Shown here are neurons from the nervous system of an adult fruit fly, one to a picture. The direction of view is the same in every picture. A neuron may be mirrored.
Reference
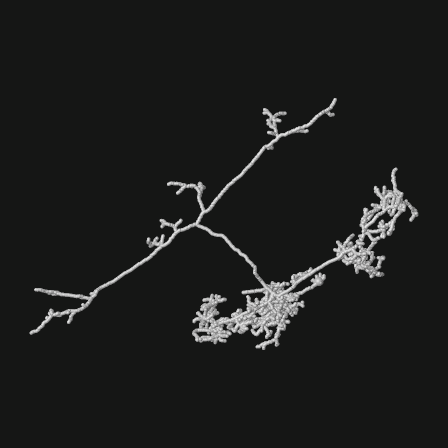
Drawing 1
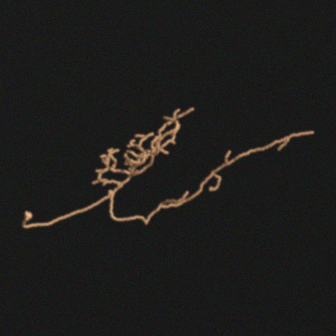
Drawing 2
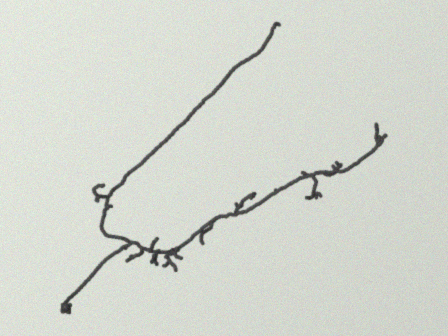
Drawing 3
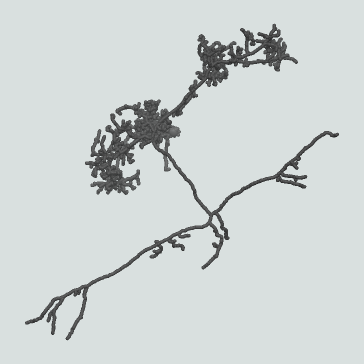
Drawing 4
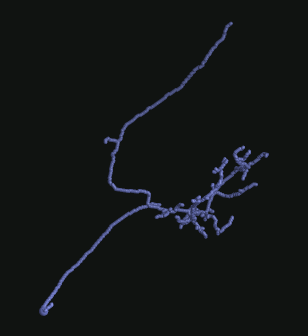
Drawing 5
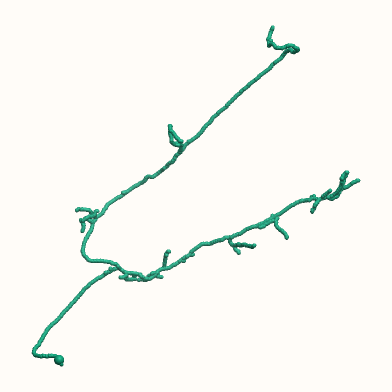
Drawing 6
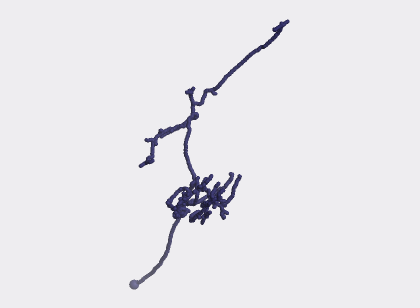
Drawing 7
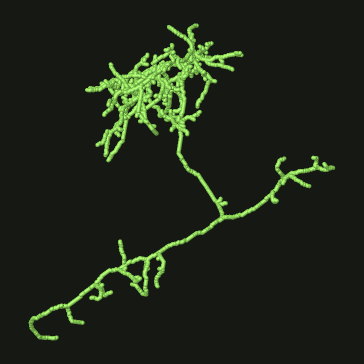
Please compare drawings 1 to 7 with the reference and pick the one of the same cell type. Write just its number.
3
